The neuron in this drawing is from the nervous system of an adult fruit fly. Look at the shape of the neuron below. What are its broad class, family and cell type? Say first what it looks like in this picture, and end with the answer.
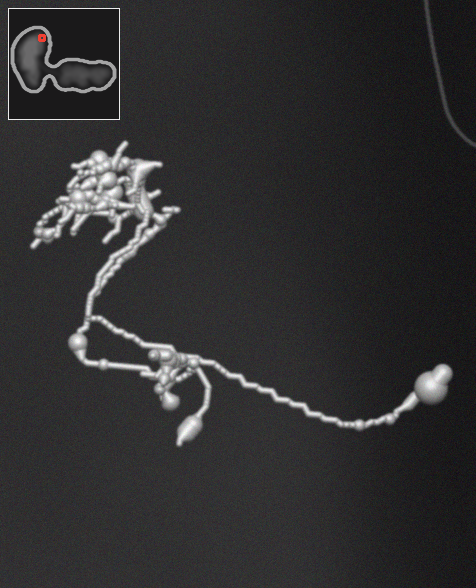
It lies in the brain. As drawn here it is wider than it is tall. It is an optic-lobe intrinsic neuron. The family is T. It is of cell type T4b.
